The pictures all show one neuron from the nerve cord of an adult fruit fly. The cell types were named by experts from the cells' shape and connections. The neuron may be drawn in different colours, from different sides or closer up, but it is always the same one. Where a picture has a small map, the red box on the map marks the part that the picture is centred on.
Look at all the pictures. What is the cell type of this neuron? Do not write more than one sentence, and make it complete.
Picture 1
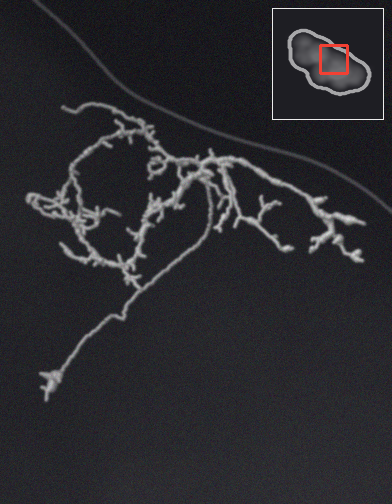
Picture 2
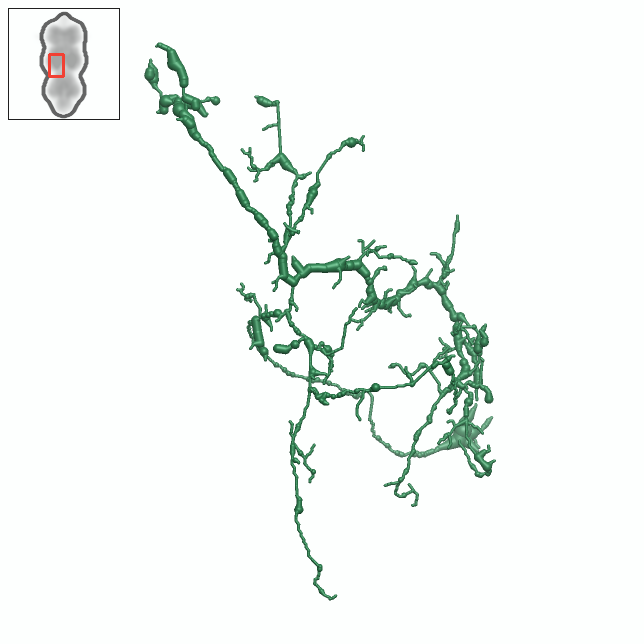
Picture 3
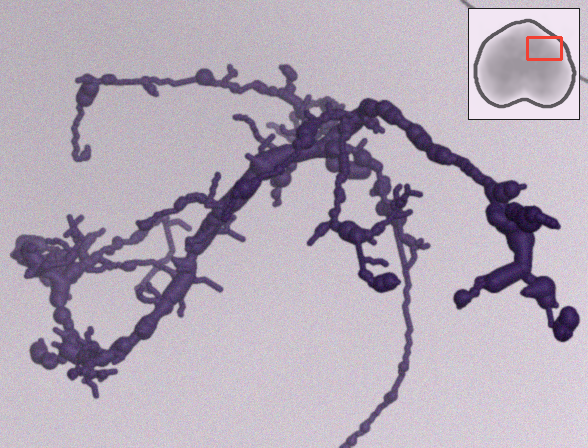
It is IN03B060 that this neuron is, by cell type.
